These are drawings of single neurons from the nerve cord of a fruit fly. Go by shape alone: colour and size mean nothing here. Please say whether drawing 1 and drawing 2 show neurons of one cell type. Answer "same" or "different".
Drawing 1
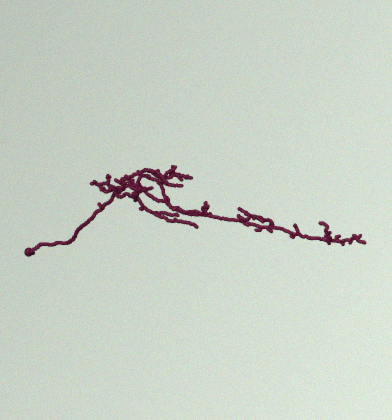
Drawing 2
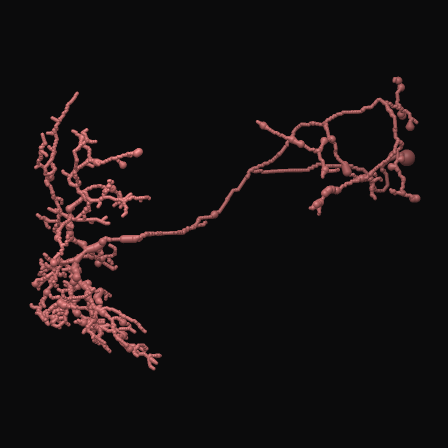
different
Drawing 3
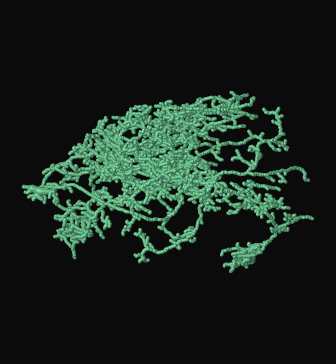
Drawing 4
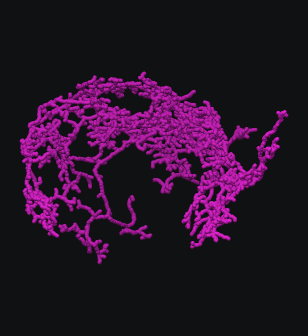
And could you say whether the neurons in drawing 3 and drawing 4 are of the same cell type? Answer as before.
same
